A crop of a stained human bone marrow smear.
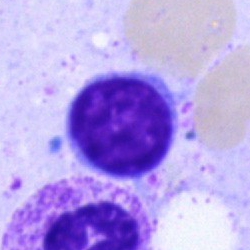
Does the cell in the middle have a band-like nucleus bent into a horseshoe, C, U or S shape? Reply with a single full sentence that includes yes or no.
No, in this cell the nucleus forms a single compact round or oval shape.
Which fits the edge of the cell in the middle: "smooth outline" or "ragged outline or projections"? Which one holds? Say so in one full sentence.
This cell has a smooth edge with no projections, blebs or tags.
